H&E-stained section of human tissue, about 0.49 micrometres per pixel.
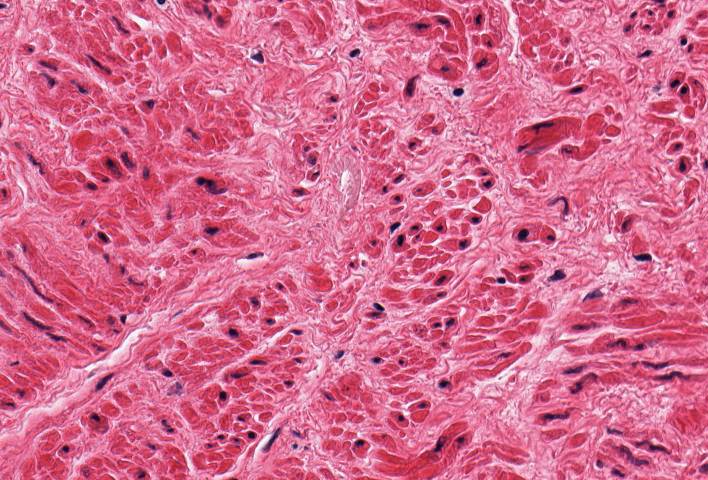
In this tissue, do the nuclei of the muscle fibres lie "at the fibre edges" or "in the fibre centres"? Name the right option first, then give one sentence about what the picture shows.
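In the fibre centres. In the crosswise-cut fibres, the single dark nucleus lies in the centre of the cell.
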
